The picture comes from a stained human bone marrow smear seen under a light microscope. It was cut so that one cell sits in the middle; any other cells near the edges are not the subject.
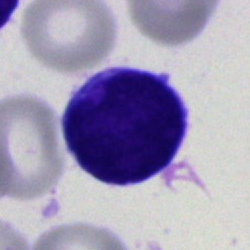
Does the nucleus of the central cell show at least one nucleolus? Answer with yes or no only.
No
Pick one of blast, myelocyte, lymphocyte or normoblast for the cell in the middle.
blast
